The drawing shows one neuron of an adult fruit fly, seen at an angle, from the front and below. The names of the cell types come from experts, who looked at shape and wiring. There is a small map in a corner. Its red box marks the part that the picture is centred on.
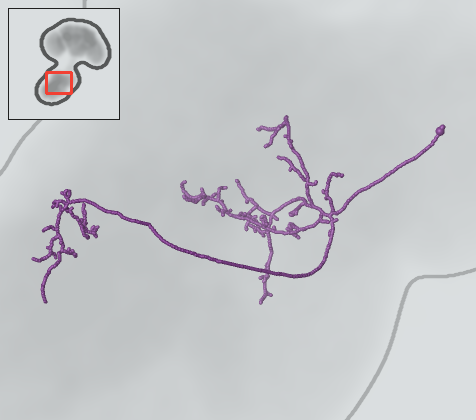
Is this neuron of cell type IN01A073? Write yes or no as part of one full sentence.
Yes, cell type IN01A073 is the group the neuron belongs to.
